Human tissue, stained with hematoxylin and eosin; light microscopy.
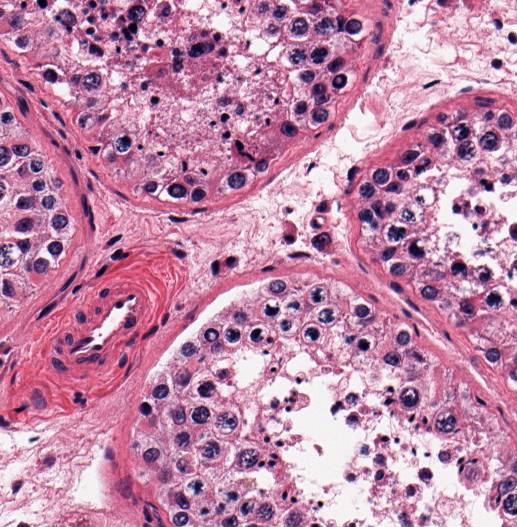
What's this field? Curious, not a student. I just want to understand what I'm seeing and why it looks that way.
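Look first at the whole field: mainly seminiferous tubule, several rounded tubules cut across. Now see how each tubule is lined by many layers of rounded cells, not just one.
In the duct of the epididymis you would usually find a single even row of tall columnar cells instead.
Among them, plenty of large round cells have big round nuclei with coarse dark chromatin, and a thin rim of flattened spindle cells with elongated dark nuclei bounds each tubule.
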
